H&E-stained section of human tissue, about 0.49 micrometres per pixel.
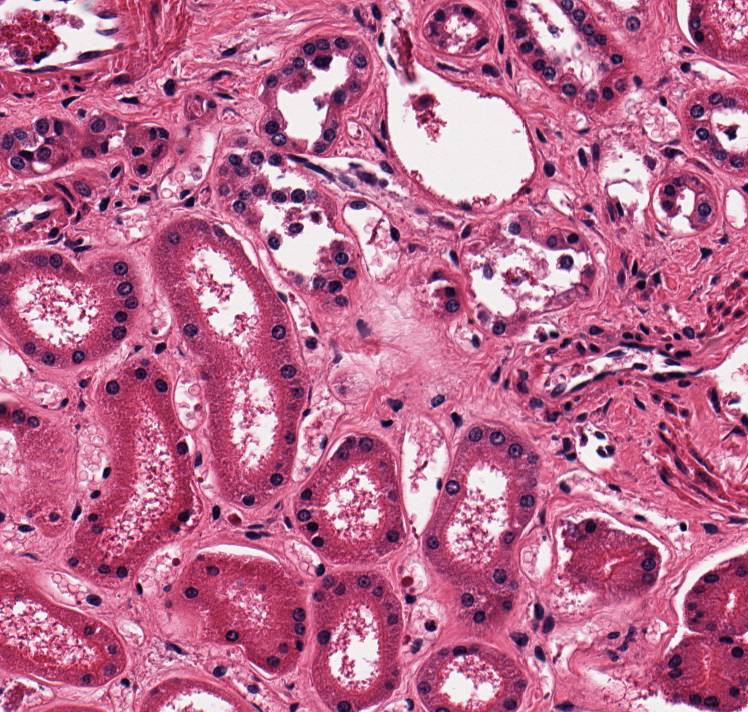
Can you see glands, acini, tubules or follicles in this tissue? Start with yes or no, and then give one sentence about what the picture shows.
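Yes. The field is filled with closely packed tubules cut mostly in round and oval cross-section.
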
